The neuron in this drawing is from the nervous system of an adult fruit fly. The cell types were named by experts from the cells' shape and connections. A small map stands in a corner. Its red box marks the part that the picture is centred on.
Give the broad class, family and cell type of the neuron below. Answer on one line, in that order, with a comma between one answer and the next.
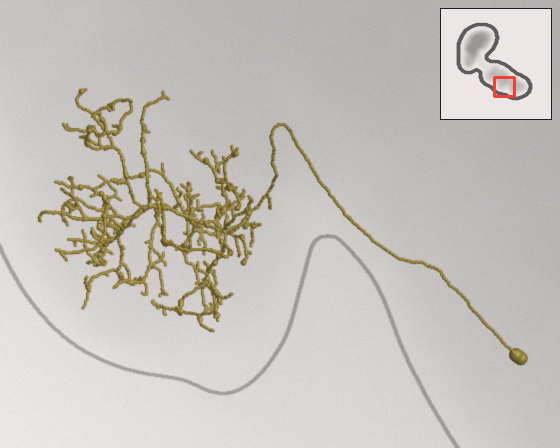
nerve-cord intrinsic neuron, hemilineage 03A, IN03A067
